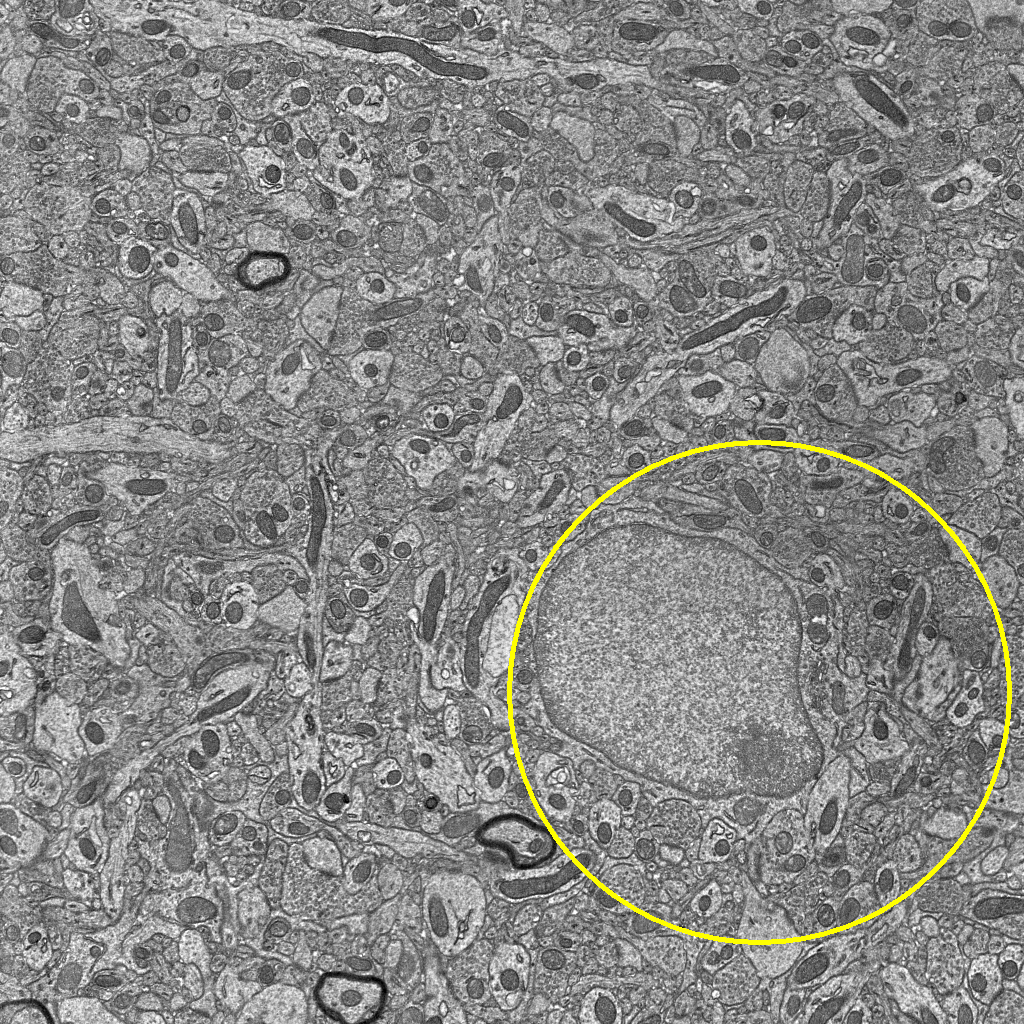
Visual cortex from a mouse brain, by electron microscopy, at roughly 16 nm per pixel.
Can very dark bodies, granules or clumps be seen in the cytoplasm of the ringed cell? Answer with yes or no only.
No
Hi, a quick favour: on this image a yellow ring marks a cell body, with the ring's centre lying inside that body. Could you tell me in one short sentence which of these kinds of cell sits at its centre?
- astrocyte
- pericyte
The ring's centre lies in an astrocyte.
